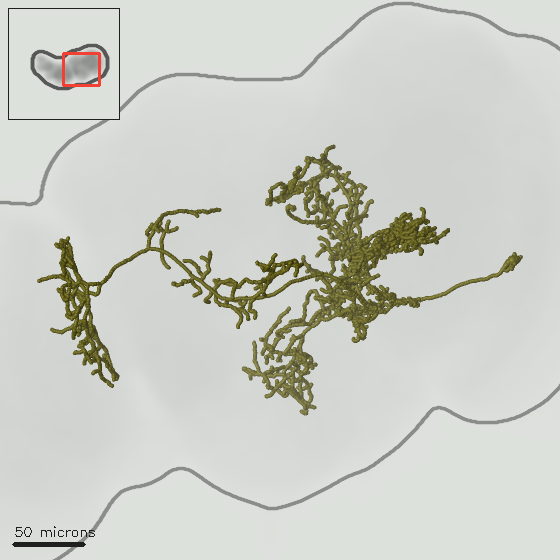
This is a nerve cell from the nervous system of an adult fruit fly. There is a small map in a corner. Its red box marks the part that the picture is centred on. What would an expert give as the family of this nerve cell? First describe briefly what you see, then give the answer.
The cell body is on the right of the picture. From left to right in the picture it spans about 350 microns. This is a visual centrifugal neuron. Its family is LoVC.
